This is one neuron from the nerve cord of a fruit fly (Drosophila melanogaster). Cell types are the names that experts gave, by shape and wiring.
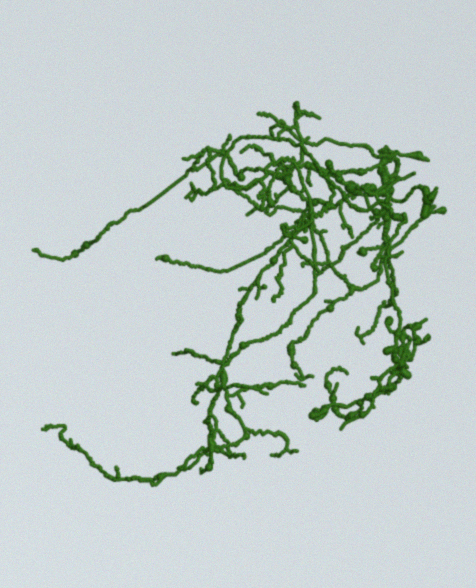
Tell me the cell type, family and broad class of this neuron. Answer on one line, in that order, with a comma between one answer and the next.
IN03A068, hemilineage 03A, nerve-cord intrinsic neuron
